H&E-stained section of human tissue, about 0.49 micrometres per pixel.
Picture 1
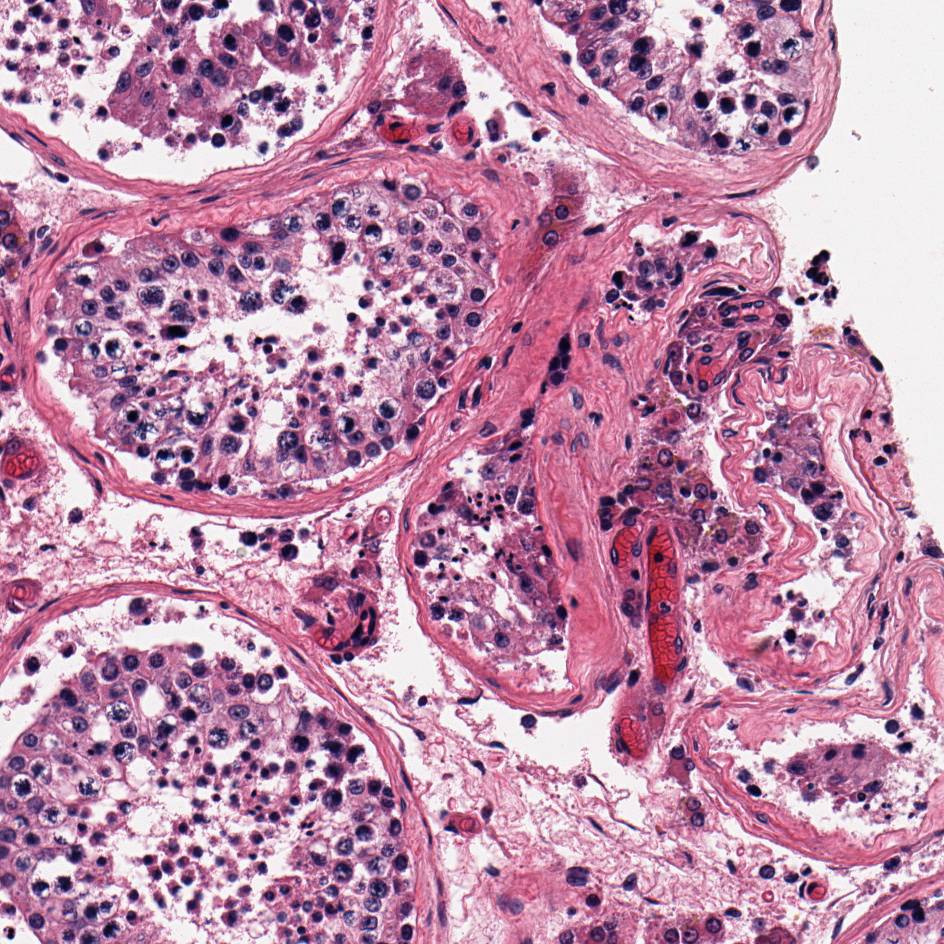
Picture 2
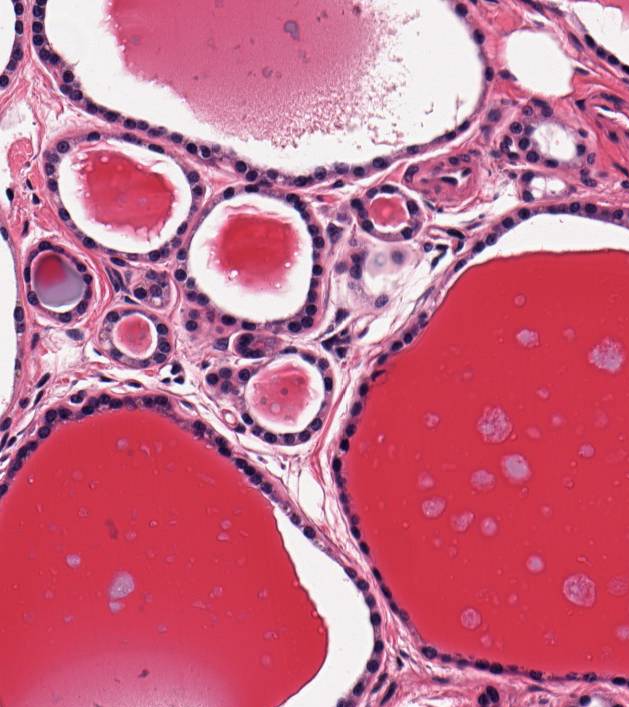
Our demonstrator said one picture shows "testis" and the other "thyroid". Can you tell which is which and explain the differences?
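Picture 1: testis. Picture 2: thyroid. Units: testis tubules with thick, pink, layered fibrous walls holding flattened spindle-shaped nuclei; thyroid closed rounded follicles of widely varying size. Contents: tubules filled by many layers of loosely packed round cells with dark round nuclei, some with coarse clumped chromatin.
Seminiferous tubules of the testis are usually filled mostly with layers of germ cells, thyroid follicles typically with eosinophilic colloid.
Thyroid colloid: paler pink in the top follicle, deep red in the large right and lower-left follicles. Lining: thyroid, a single layer of flattened to low cuboidal cells with round dark nuclei, flatter in the large follicles than in the small central ones.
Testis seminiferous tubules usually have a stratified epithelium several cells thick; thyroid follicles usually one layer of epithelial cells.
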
